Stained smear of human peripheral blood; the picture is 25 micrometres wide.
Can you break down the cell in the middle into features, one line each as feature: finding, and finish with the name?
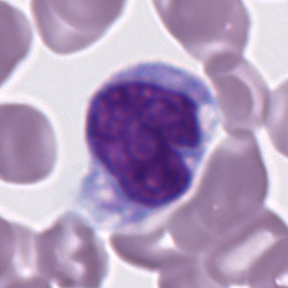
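Nucleus outline: a deep notch cutting into the right side
Nucleus size: fills most of the cell
Nucleoli: none distinct
Cytoplasm: no coarse dark granules
Name: monocyte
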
